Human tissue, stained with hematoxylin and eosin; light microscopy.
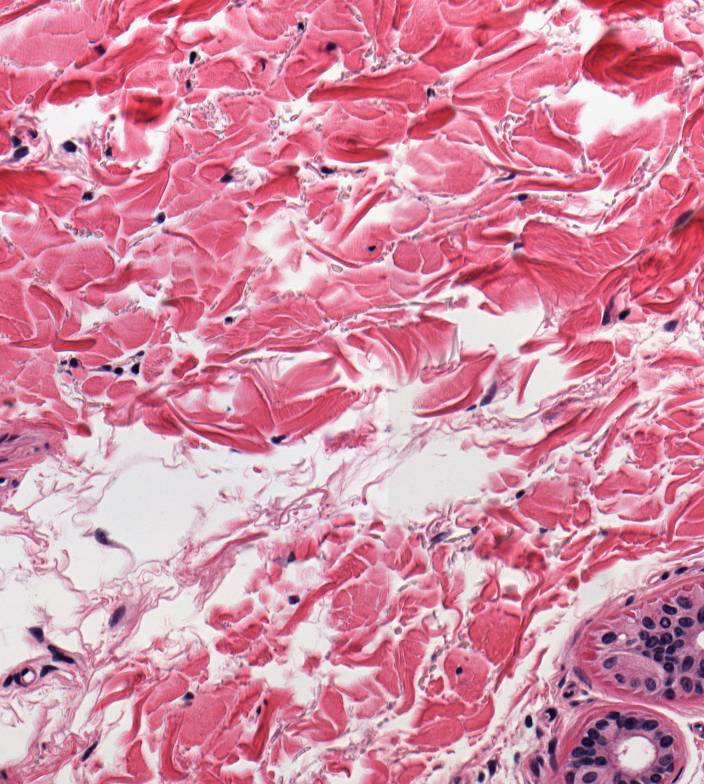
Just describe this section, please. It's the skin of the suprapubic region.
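Mostly I see thick, deeply eosinophilic collagen bundles running in many directions. Cells look sparse, mainly small dark nuclei scattered singly between bundles. Across the lower left and middle, a band is paler and looser, with fine wavy fibres and clear spaces. And no fat cells.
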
